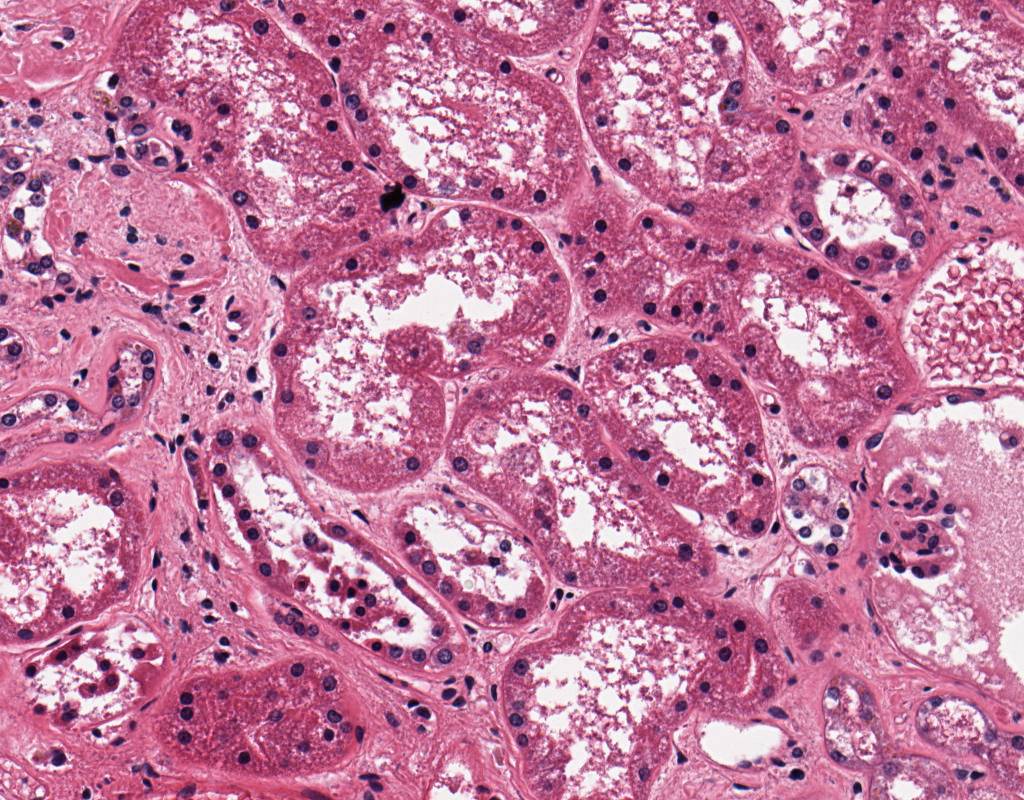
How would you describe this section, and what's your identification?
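Large tubules mostly lined by a single cell layer with abundant granular eosinophilic cytoplasm. Their lumens hold pale frothy material broken up by many clear vacuoles. Stroma widest along left side, fibrous, with scattered small dark nuclei. At upper right edge, a rounded space packed with red blood cells. Tissue: renal cortex.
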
